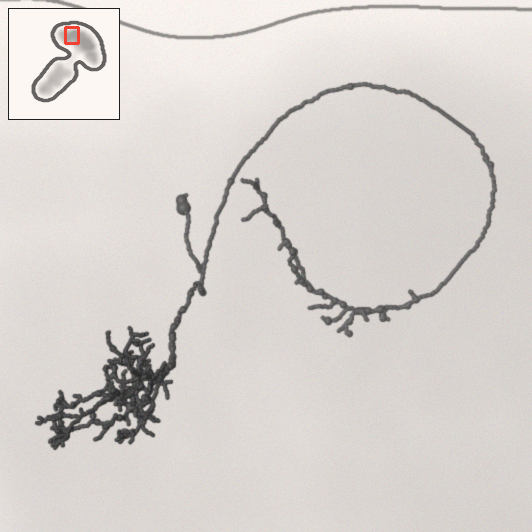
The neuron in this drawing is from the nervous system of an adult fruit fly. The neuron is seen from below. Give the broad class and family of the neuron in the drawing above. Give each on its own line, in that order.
visual projection neuron
hemilineage VPNd3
